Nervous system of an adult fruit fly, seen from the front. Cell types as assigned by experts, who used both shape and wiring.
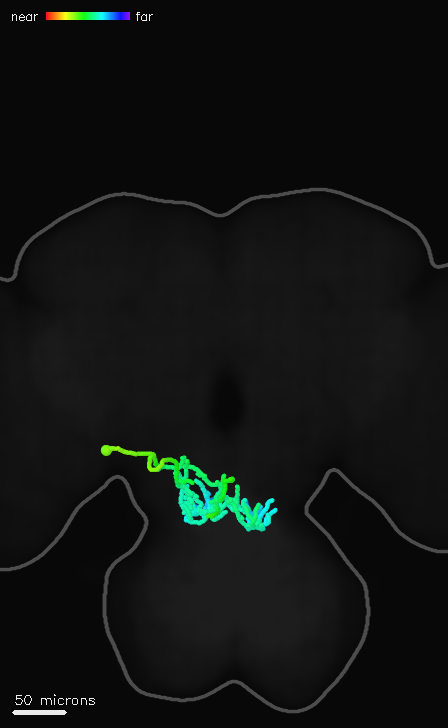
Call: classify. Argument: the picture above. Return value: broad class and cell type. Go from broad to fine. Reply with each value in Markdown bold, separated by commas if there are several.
**central-brain intrinsic neuron**, **GNG361**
